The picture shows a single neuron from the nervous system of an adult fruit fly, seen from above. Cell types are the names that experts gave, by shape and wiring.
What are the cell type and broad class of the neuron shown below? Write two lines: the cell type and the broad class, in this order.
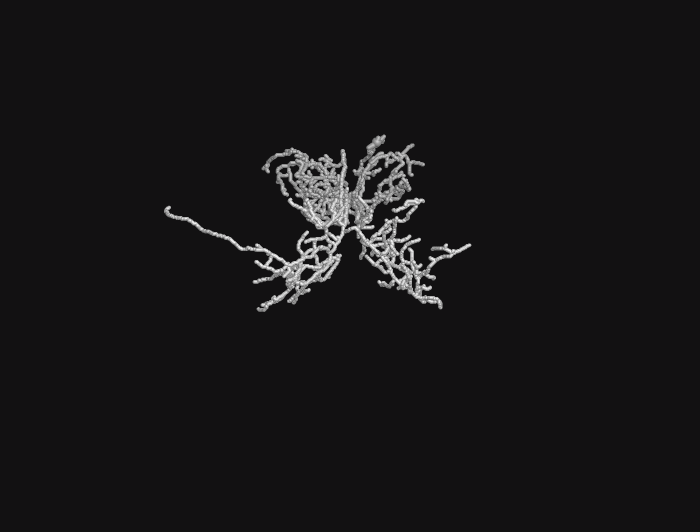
PRW058
central-brain intrinsic neuron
